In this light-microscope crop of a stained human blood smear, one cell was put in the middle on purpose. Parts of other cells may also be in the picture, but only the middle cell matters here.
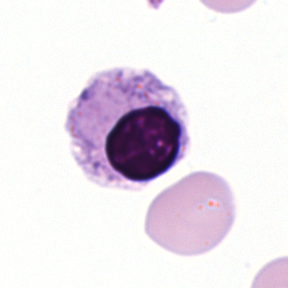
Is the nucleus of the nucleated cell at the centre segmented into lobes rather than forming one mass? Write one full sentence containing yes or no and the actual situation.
No, the nucleus is not split into segments; it is one compact round, oval or kidney-shaped mass.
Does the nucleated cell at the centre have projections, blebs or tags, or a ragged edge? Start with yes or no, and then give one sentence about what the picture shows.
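Yes. The cell's outline is roughly round with a slightly ragged, uneven edge.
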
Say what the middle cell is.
normoblast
